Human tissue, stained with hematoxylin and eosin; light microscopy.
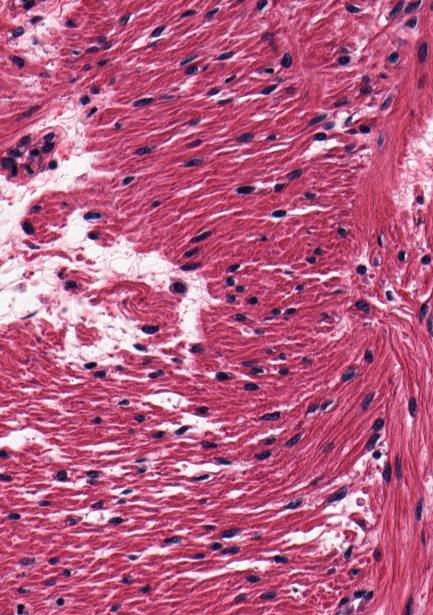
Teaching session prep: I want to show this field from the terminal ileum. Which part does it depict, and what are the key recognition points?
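So: smooth muscle. Bundles of pink spindle cells fill the field, running in several directions and interlacing. Their nuclei are elongated and cigar-shaped, lying along the cells.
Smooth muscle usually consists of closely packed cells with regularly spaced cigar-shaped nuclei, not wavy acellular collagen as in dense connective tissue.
No epithelium anywhere. A narrow fibre band runs down the right margin.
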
